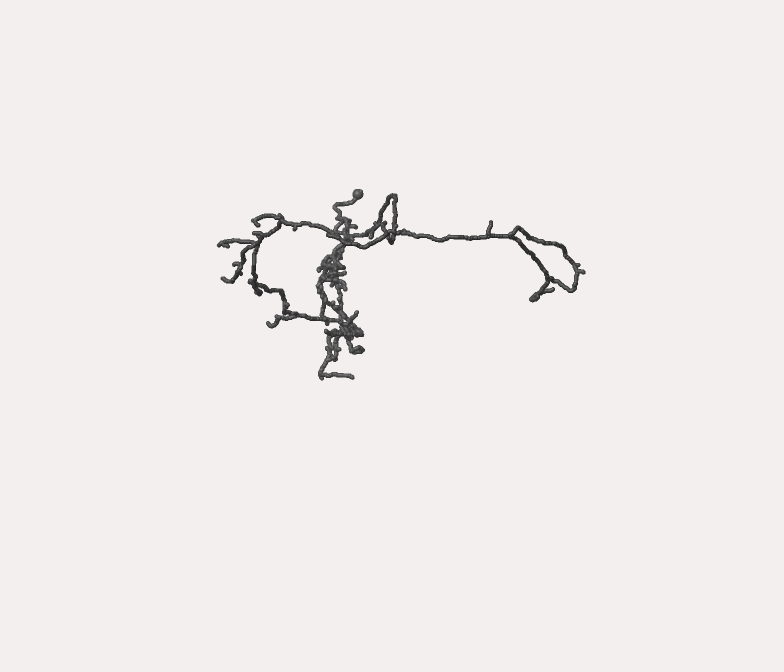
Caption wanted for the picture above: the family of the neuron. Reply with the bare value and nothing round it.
hemilineage FLAa3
